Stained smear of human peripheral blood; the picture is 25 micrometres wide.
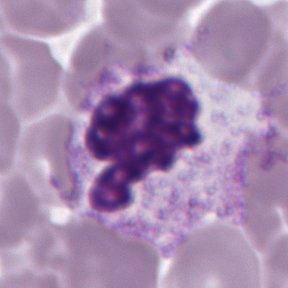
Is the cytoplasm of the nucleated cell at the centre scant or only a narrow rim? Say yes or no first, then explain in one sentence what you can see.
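No. The pale cytoplasm is plentiful and lies mostly to the right of and below the nucleus.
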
